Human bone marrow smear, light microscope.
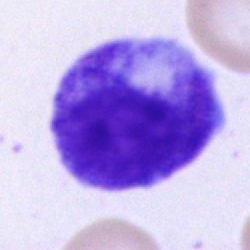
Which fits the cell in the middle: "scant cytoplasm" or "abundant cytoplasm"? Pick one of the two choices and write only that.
Scant cytoplasm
